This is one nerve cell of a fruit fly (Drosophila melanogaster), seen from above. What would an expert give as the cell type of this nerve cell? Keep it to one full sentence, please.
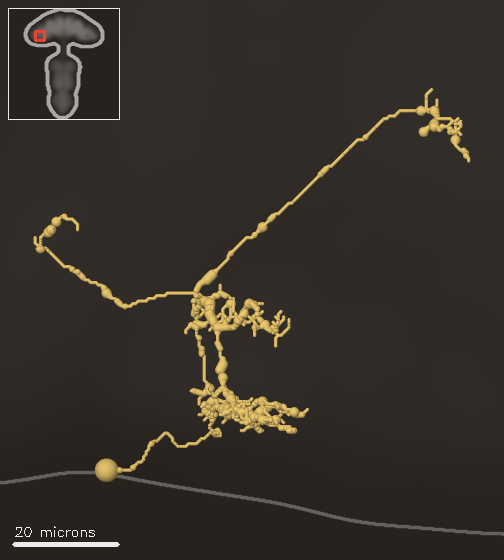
The cell type Y12 includes this nerve cell.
